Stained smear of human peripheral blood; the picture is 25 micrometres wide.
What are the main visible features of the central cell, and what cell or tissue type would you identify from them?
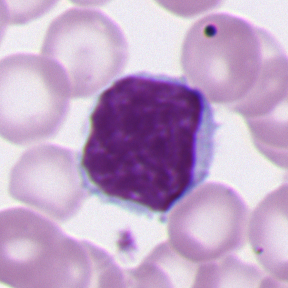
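Nucleus about 12 micrometres across, filling most of the cell; only a narrow rim of cytoplasm left. Cytoplasm pale greyish blue, its outer edge finely ragged, not smooth. Chromatin dark purple, coarsely clumped. Cell: typical lymphocyte.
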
